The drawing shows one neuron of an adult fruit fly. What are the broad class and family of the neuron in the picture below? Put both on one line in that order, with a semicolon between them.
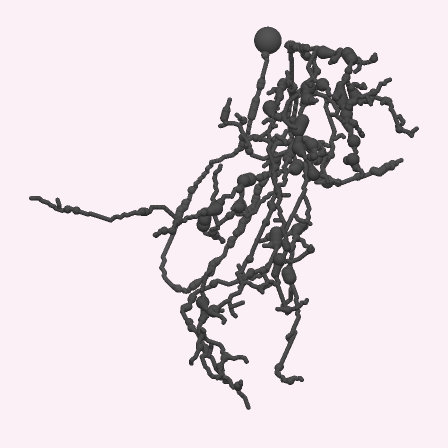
central-brain intrinsic neuron; hemilineage LHl4_dorsal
